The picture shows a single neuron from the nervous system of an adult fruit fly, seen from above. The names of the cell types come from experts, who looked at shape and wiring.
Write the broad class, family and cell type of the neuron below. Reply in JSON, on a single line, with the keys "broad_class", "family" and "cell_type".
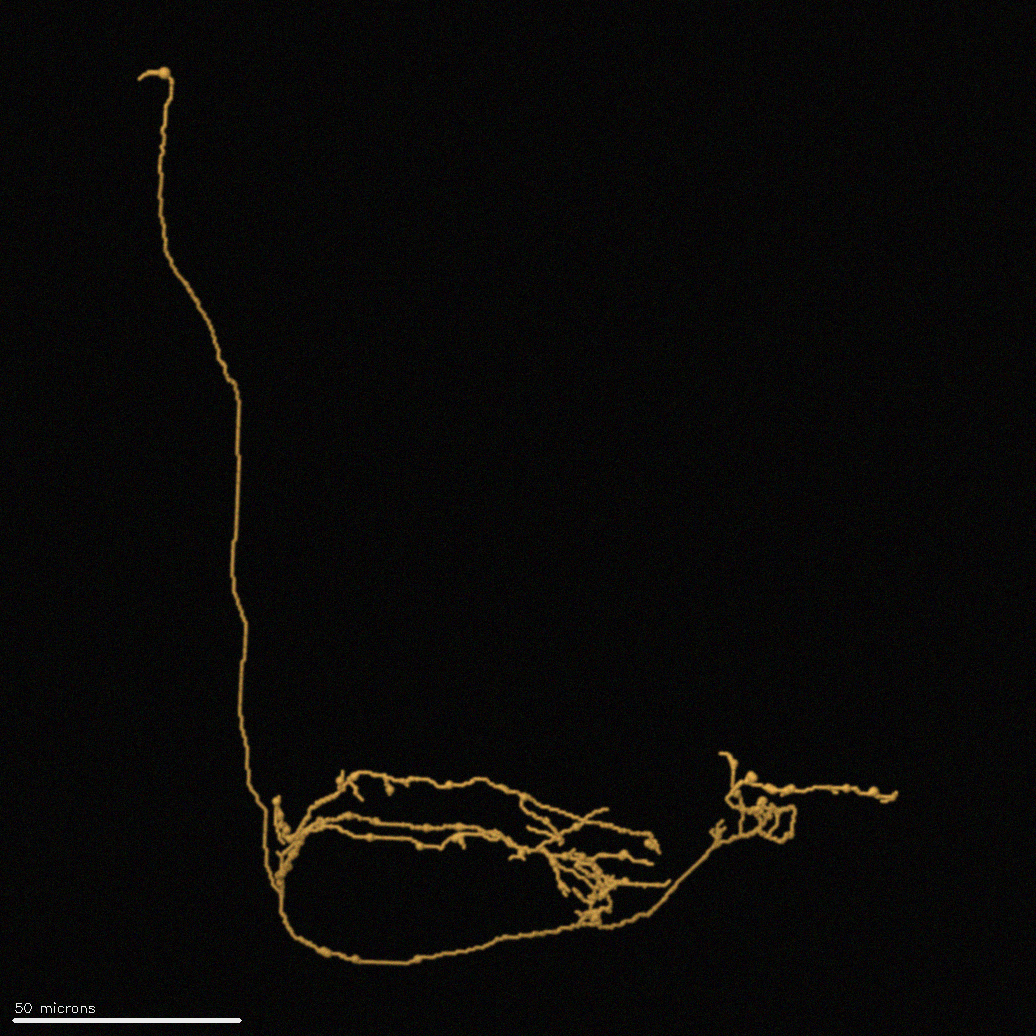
{"broad_class": "central-brain intrinsic neuron", "family": "hemilineage WEDd2", "cell_type": "CB0142"}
